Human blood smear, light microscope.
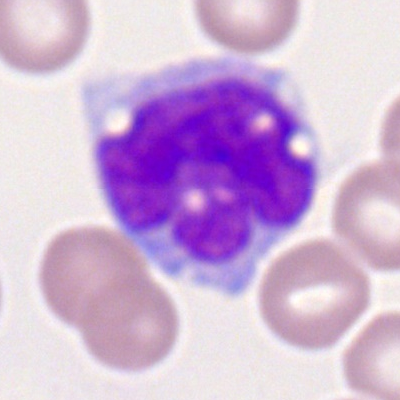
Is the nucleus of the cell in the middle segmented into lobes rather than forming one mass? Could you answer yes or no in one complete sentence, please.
Yes, what this cell has is a nucleus split into segments.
